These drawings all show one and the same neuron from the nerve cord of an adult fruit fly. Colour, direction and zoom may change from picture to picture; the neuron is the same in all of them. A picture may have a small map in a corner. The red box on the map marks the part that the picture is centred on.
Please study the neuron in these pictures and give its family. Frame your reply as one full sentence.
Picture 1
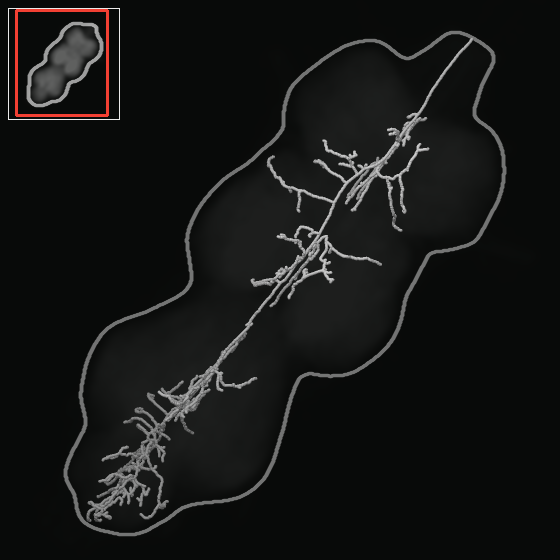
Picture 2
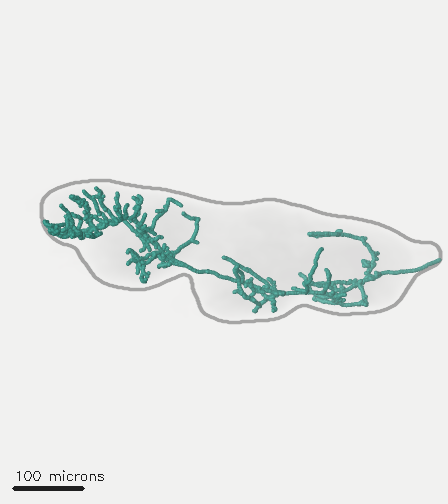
Under the family hemilineage MX3 is grouped this neuron.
